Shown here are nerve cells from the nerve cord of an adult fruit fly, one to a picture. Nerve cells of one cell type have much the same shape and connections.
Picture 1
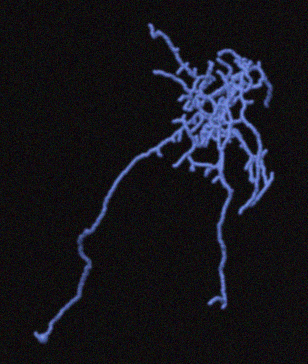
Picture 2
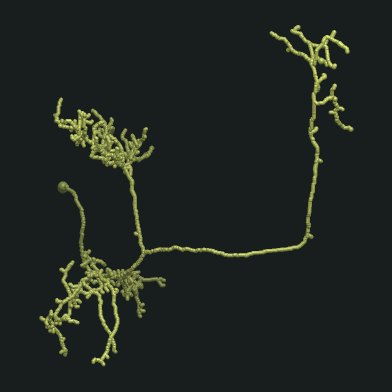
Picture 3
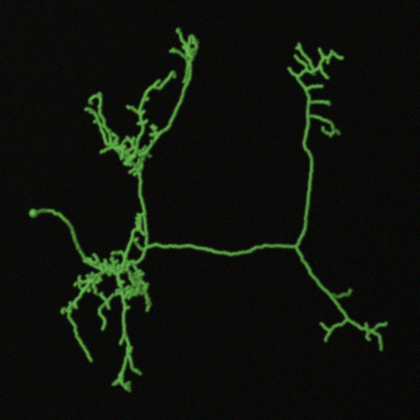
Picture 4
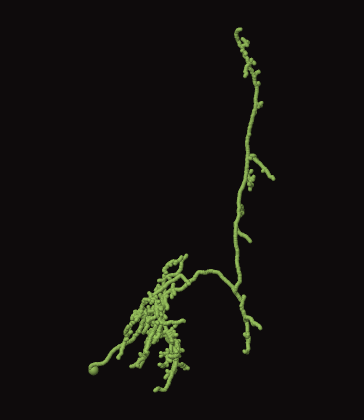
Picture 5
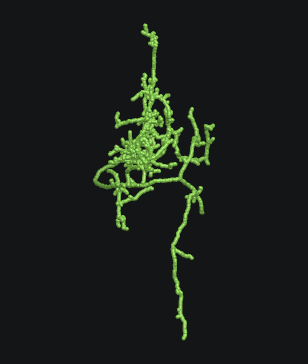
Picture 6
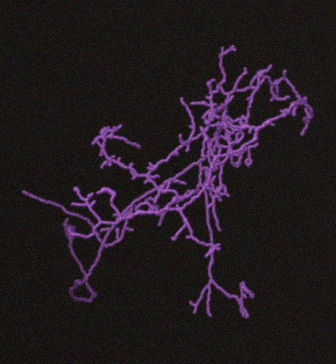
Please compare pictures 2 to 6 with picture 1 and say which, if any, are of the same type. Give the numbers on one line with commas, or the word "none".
6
